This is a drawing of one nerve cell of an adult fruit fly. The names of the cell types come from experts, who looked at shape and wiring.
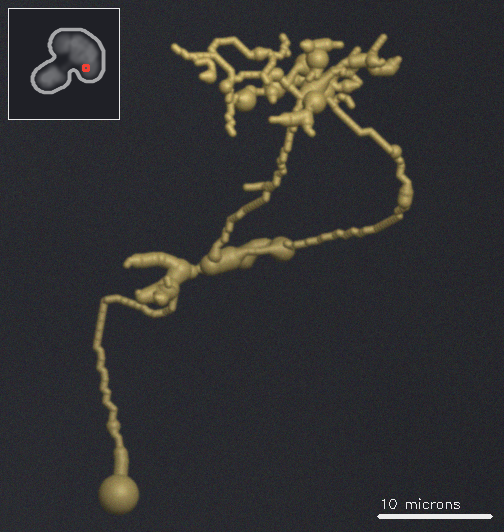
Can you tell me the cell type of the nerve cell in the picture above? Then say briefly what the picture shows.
The cell type is T5c. Its broad class is optic-lobe intrinsic neuron. The cell body can be seen at the lower left of the picture. By the scale bar it is about 40 microns tall in this view.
